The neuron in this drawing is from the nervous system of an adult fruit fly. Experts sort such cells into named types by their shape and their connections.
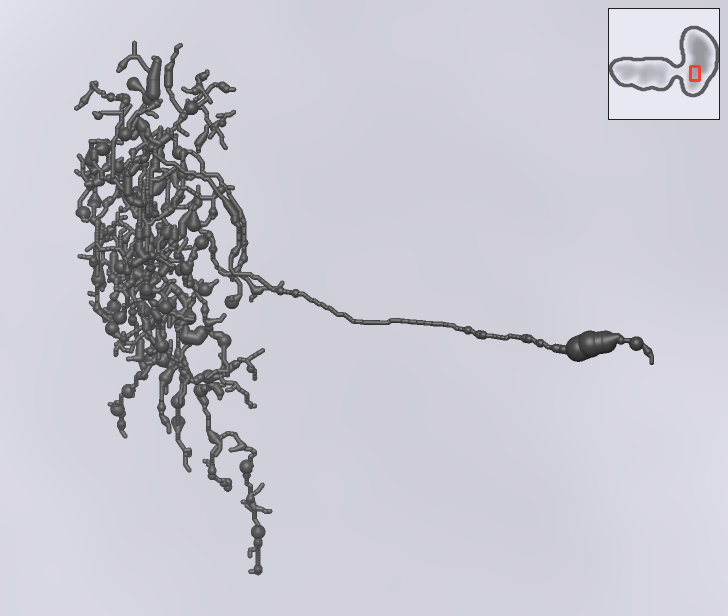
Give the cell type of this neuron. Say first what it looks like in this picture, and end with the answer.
It lies in the brain. Its cell body lies on the right of the picture. Dozens of branch ends can be seen. It is an optic-lobe intrinsic neuron. The cell type is Tm23.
